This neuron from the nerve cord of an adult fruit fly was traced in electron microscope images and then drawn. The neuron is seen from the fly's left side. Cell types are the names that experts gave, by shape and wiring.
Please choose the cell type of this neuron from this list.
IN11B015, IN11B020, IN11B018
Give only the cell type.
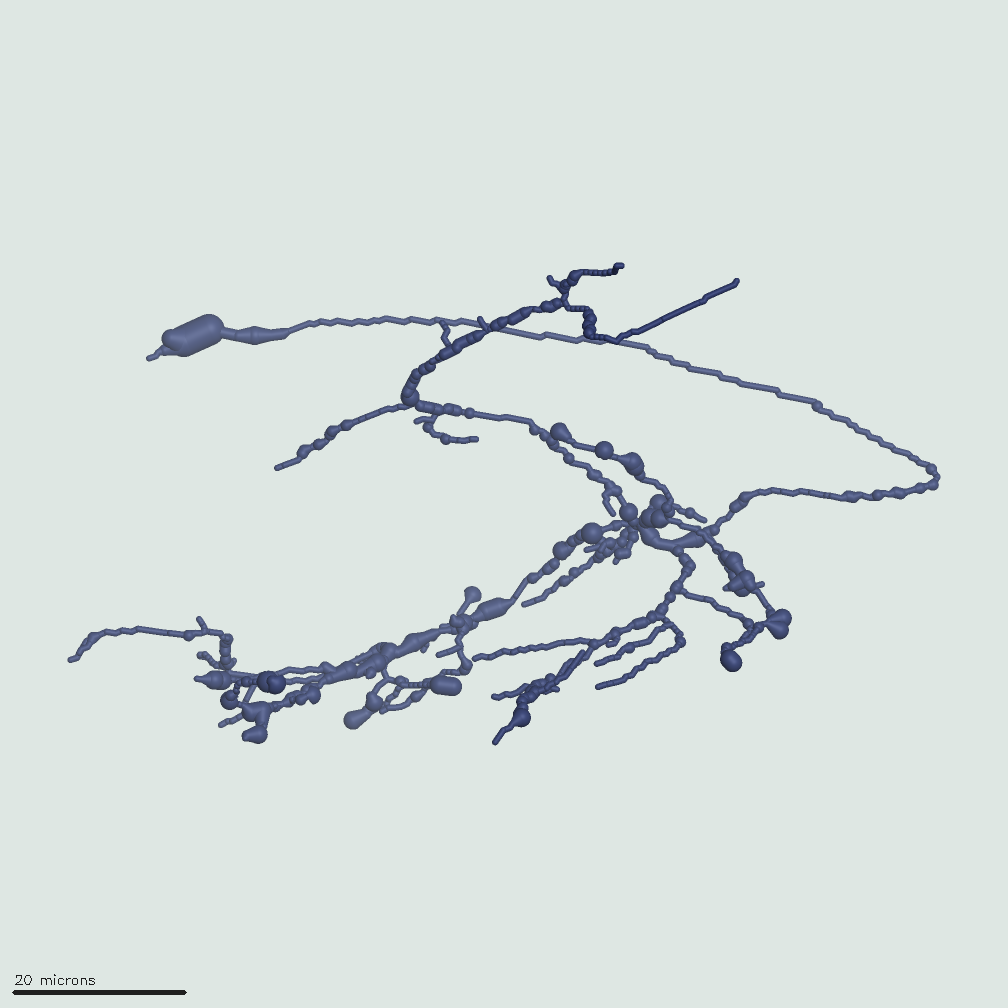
IN11B020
